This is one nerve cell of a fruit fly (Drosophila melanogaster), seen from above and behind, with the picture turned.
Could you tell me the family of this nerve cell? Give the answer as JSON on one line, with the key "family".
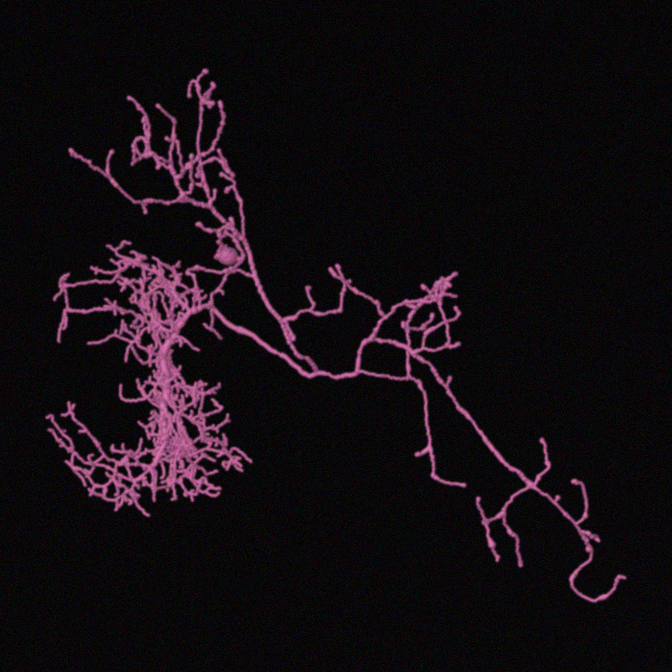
{"family": "hemilineage 06B"}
